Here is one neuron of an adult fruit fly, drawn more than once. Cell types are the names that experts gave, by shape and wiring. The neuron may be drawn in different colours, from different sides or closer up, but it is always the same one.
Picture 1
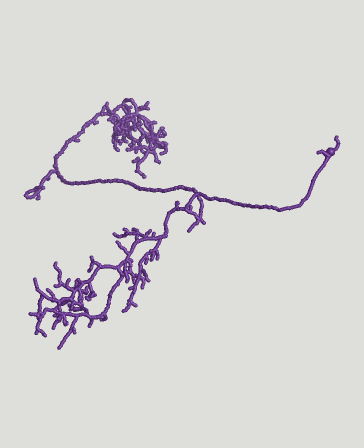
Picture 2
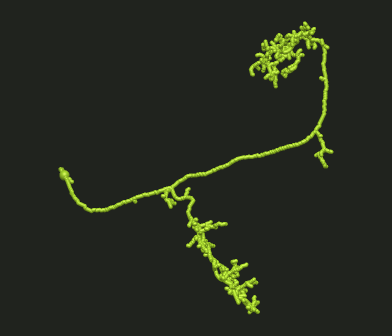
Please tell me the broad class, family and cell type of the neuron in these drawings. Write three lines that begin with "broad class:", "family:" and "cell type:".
broad class: optic-lobe intrinsic neuron
family: TmY
cell type: TmY21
